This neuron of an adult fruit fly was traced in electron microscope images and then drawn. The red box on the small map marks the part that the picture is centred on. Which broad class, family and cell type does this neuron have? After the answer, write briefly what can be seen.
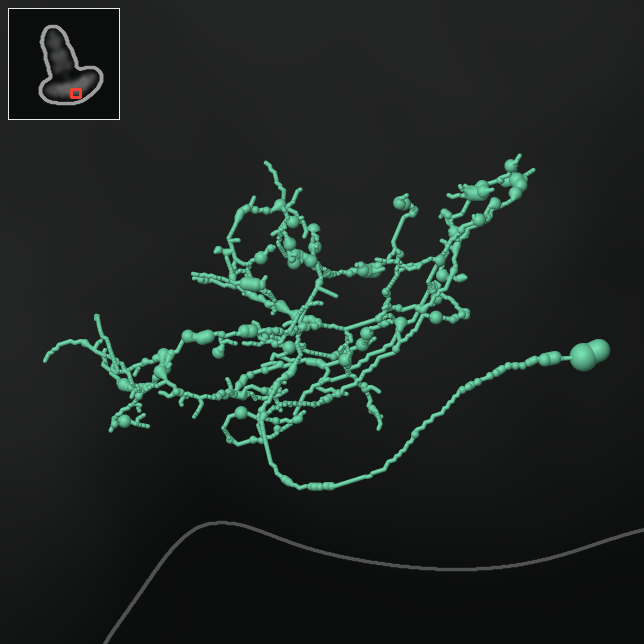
This is a central-brain intrinsic neuron. The family is hemilineage TRdm. It is of cell type GNG261. The cell body is on the right of the picture. Dozens of branch ends can be seen.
